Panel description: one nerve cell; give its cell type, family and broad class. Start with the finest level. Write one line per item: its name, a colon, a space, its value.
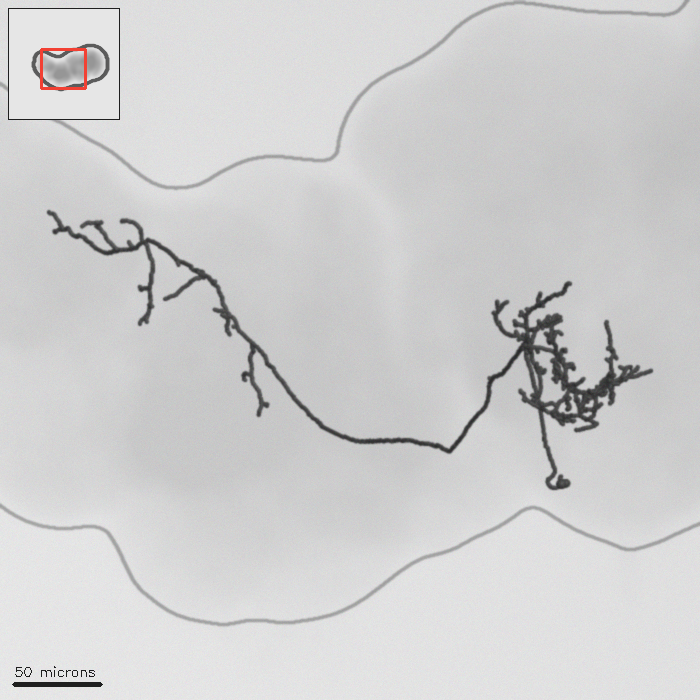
cell type: DNge014
family: hemilineage LB12
broad class: descending neuron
